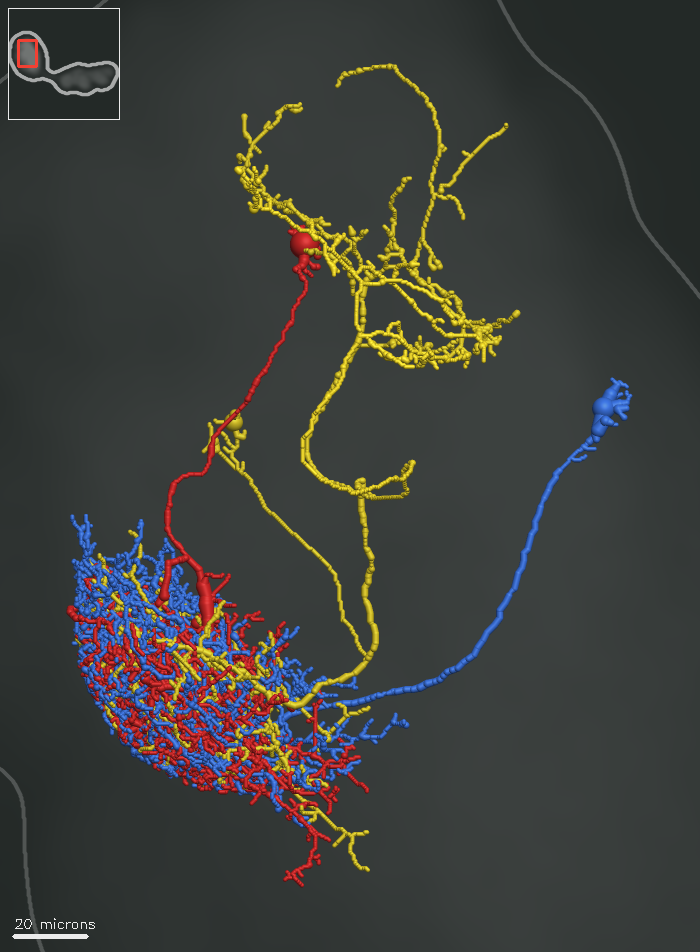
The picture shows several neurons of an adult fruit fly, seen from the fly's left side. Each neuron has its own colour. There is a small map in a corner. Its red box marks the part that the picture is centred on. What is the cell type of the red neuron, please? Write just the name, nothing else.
AVLP084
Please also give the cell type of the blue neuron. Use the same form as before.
AVLP544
